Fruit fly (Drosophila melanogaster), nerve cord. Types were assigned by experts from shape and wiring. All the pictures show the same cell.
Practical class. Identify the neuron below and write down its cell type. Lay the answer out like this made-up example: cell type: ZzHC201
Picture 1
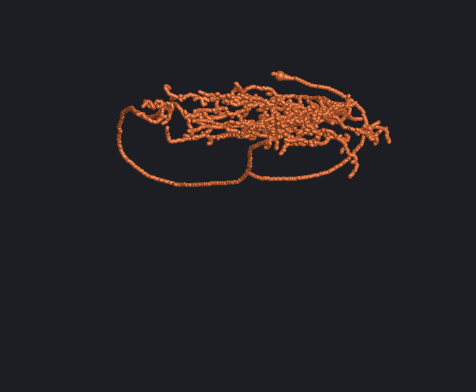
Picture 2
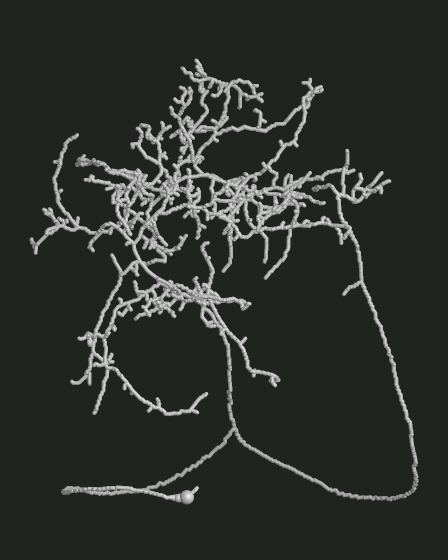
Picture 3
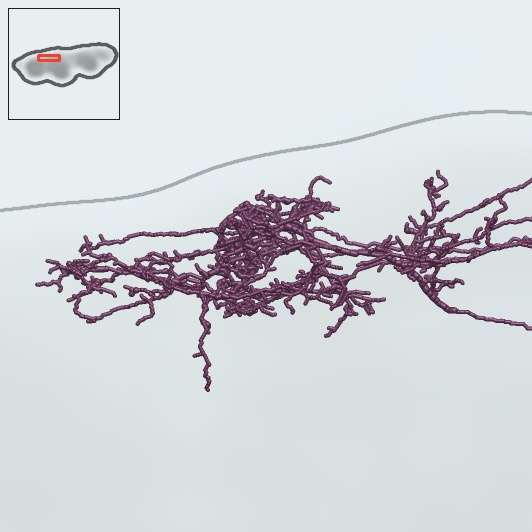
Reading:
cell type: IN19B043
